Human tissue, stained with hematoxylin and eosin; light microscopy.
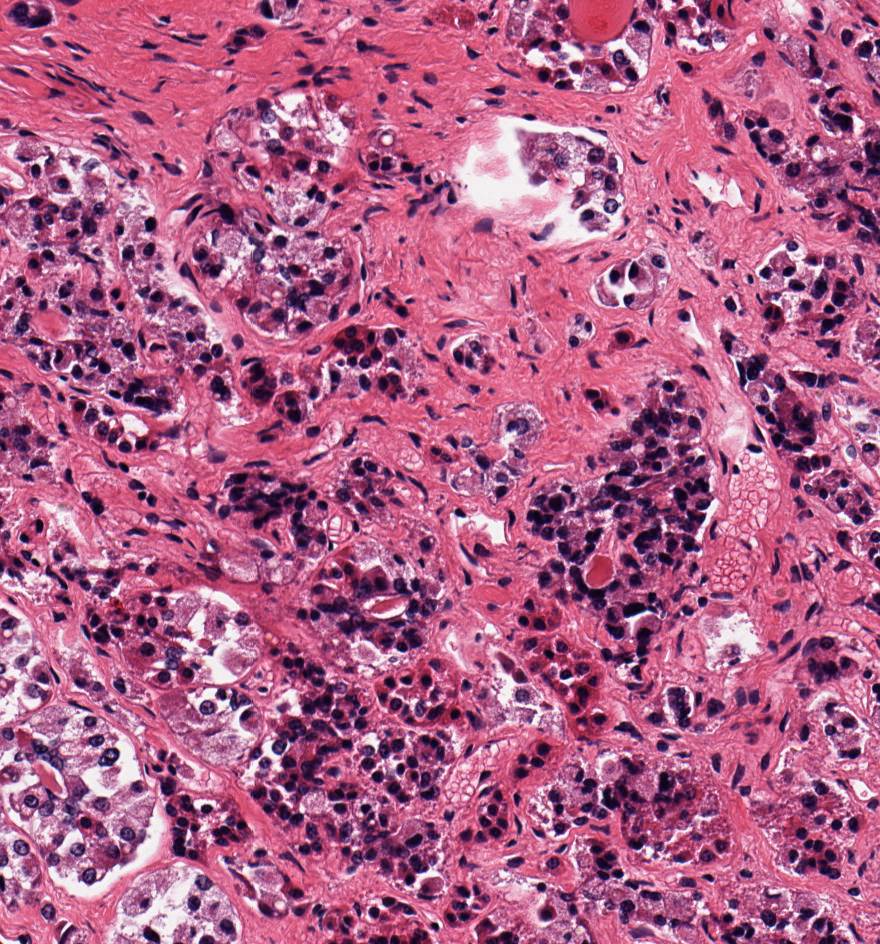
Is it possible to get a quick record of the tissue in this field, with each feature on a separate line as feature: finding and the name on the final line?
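Pattern: rounded nests, irregular clusters, pink fibrous bands throughout
Nest cells: abundant pale, finely vacuolated to granular cytoplasm, round nuclei, clearest lower left
Small cells: crowded, dark hyperchromatic nuclei, right of centre and lower middle
Clear cells: bubbly honeycomb cytoplasm, small cluster right of centre
Name: pituitary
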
